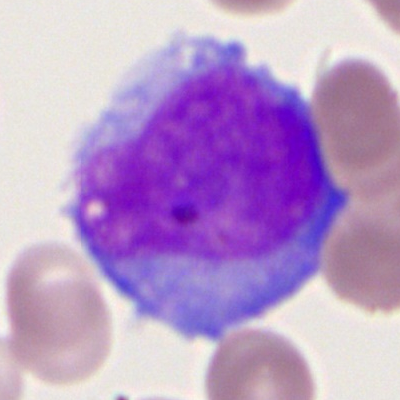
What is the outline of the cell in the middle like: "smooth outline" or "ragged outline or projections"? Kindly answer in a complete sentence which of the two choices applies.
The border of the cell is ragged or frayed, or shows projections, blebs or tags.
